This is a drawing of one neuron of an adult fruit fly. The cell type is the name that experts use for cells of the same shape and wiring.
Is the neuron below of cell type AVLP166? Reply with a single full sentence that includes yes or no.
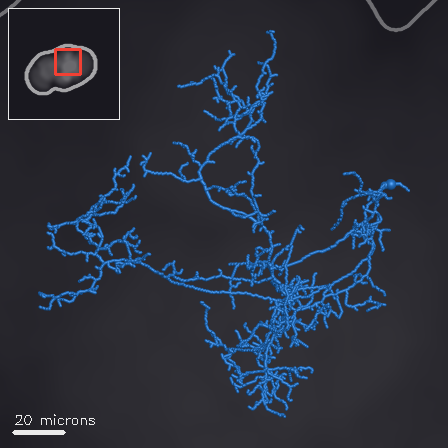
Yes, in terms of cell type, the neuron is AVLP166.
